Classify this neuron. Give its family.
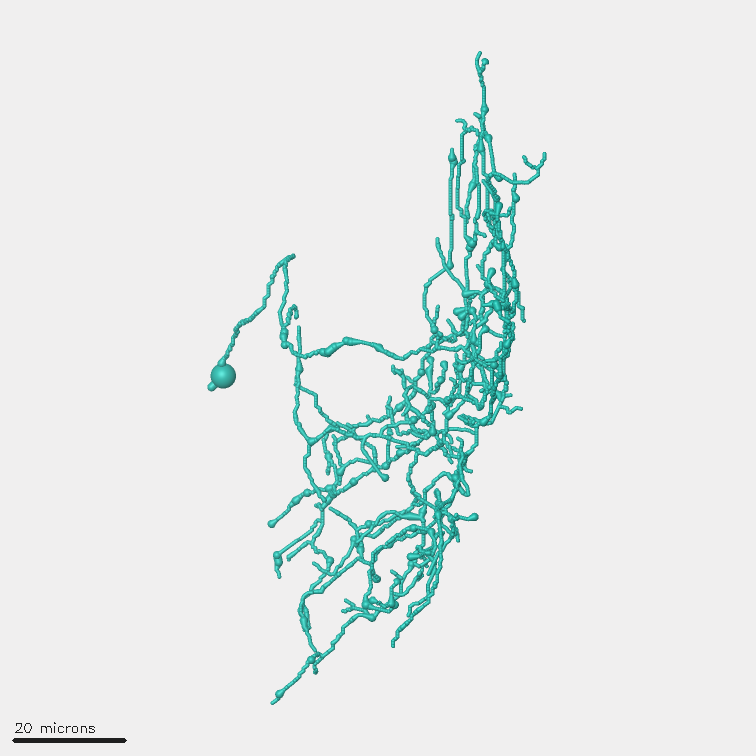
Li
